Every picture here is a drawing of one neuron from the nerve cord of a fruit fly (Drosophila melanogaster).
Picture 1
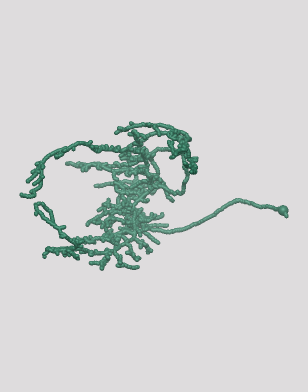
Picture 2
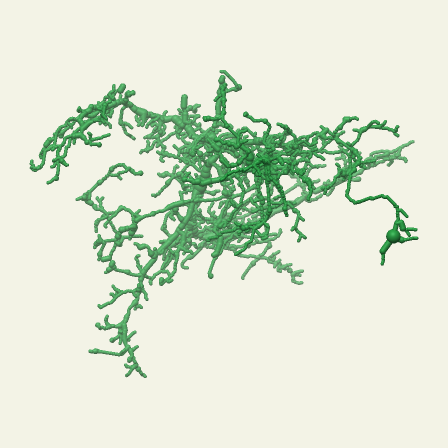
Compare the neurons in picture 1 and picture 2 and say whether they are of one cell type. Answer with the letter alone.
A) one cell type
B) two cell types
B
